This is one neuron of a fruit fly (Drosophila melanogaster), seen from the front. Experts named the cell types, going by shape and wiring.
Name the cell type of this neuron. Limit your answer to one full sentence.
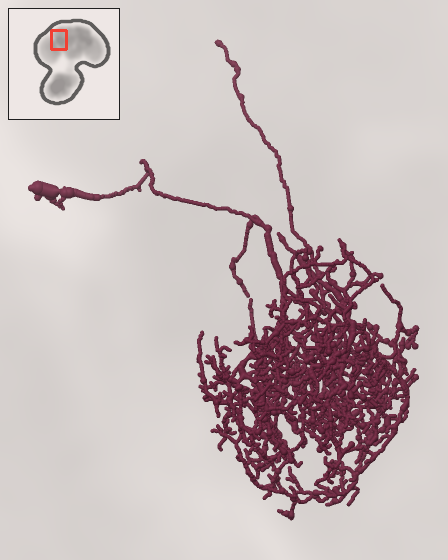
In the scheme of cell types, this neuron is AVLP216.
